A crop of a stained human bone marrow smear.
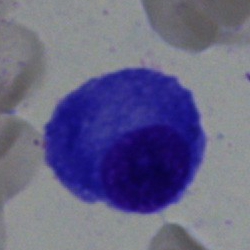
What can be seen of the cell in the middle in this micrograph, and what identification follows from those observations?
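Roughly round, this cell has a finely uneven, bumpy margin. Its nucleus sits off-centre, toward the lower right. Abundant cytoplasm, stained a deep blue, takes up more of the cell than the nucleus does. The cell is a plasma cell.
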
